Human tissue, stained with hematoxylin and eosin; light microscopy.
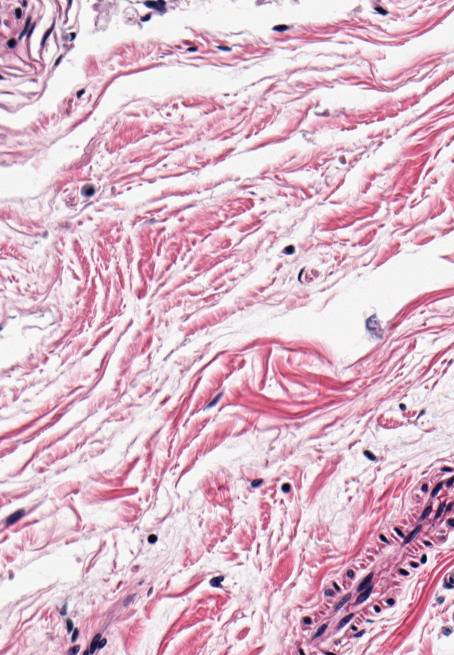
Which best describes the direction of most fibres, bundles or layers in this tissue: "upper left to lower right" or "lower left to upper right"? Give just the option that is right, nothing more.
Lower left to upper right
